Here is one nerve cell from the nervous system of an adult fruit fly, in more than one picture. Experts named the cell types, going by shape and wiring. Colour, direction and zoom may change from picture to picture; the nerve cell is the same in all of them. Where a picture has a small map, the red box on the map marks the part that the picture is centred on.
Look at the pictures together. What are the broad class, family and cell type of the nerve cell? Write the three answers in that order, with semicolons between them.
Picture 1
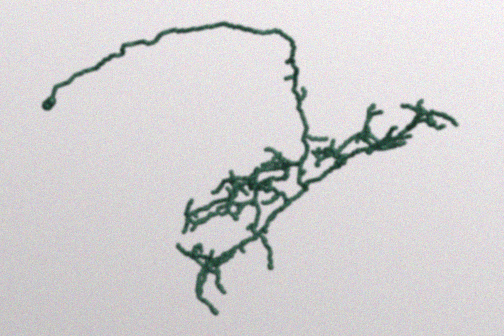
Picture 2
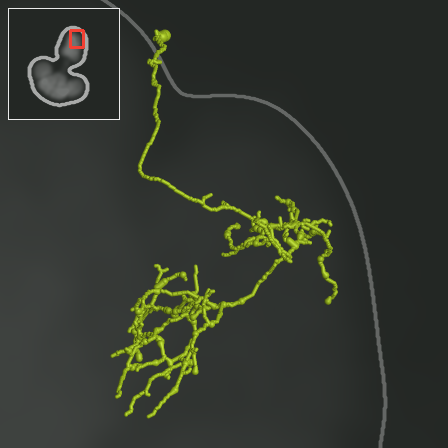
nerve-cord intrinsic neuron; hemilineage 13B; IN13B085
